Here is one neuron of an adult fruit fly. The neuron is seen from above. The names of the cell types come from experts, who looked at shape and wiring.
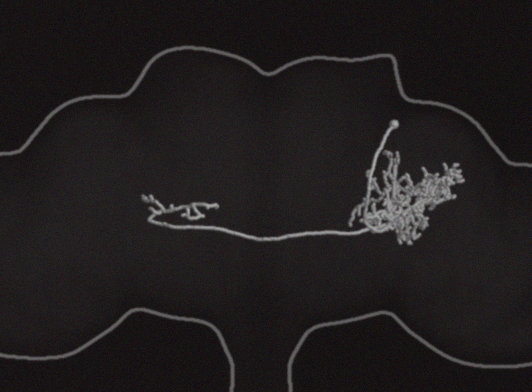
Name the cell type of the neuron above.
PVLP031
